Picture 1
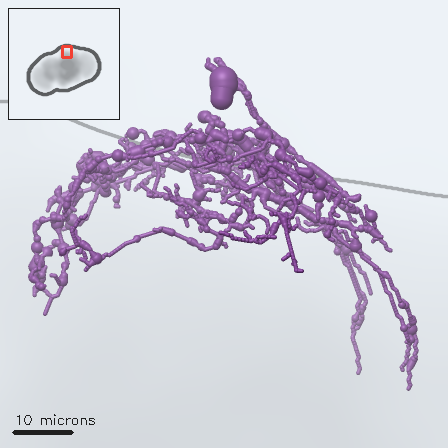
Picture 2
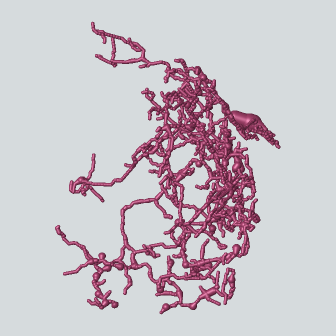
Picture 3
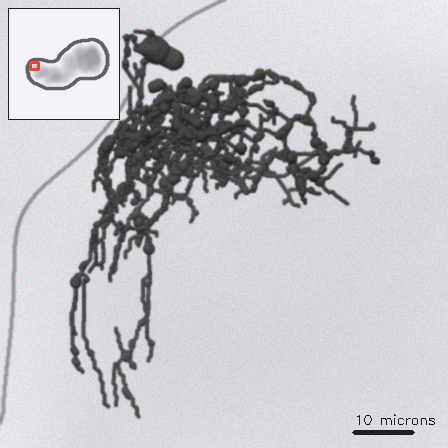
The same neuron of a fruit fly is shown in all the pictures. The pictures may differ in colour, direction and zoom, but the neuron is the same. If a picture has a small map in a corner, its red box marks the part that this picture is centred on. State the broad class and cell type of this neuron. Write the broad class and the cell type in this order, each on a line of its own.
nerve-cord intrinsic neuron
INXXX378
